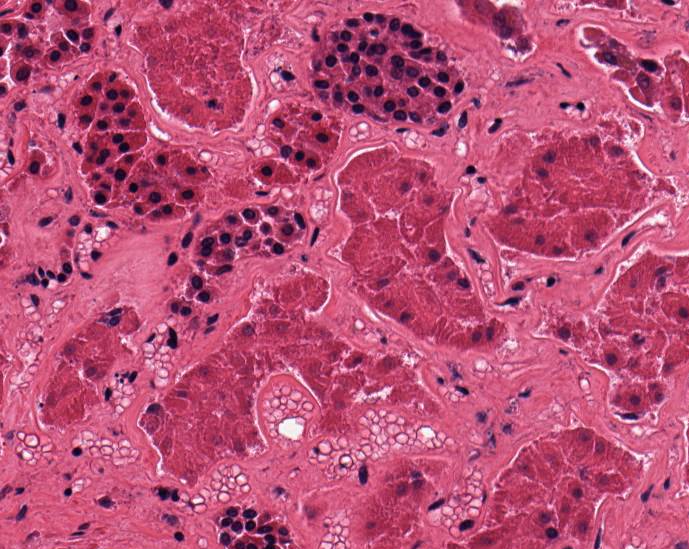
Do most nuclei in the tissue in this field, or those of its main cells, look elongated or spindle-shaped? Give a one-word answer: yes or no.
No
